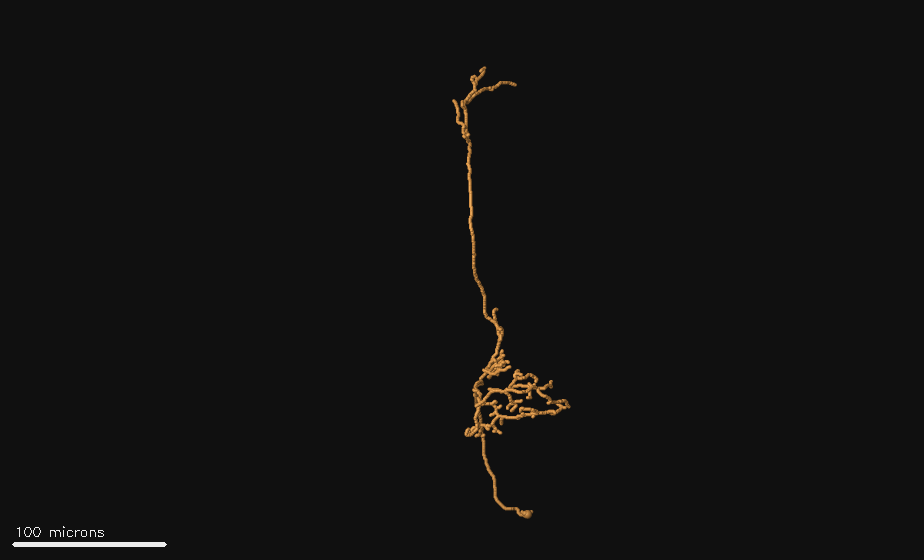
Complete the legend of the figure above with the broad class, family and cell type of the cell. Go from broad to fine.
central-brain intrinsic neuron; hemilineage LB5; PRW038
